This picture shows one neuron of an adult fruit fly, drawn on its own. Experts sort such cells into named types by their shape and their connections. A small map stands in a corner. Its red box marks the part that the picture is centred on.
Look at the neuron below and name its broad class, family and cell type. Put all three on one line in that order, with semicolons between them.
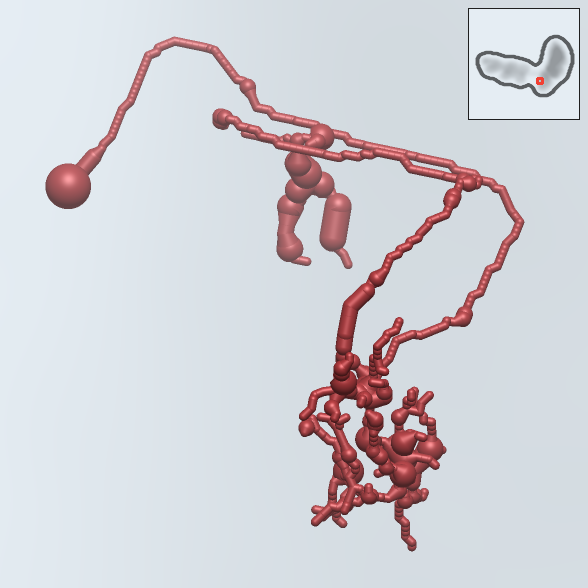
optic-lobe intrinsic neuron; T; T4c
